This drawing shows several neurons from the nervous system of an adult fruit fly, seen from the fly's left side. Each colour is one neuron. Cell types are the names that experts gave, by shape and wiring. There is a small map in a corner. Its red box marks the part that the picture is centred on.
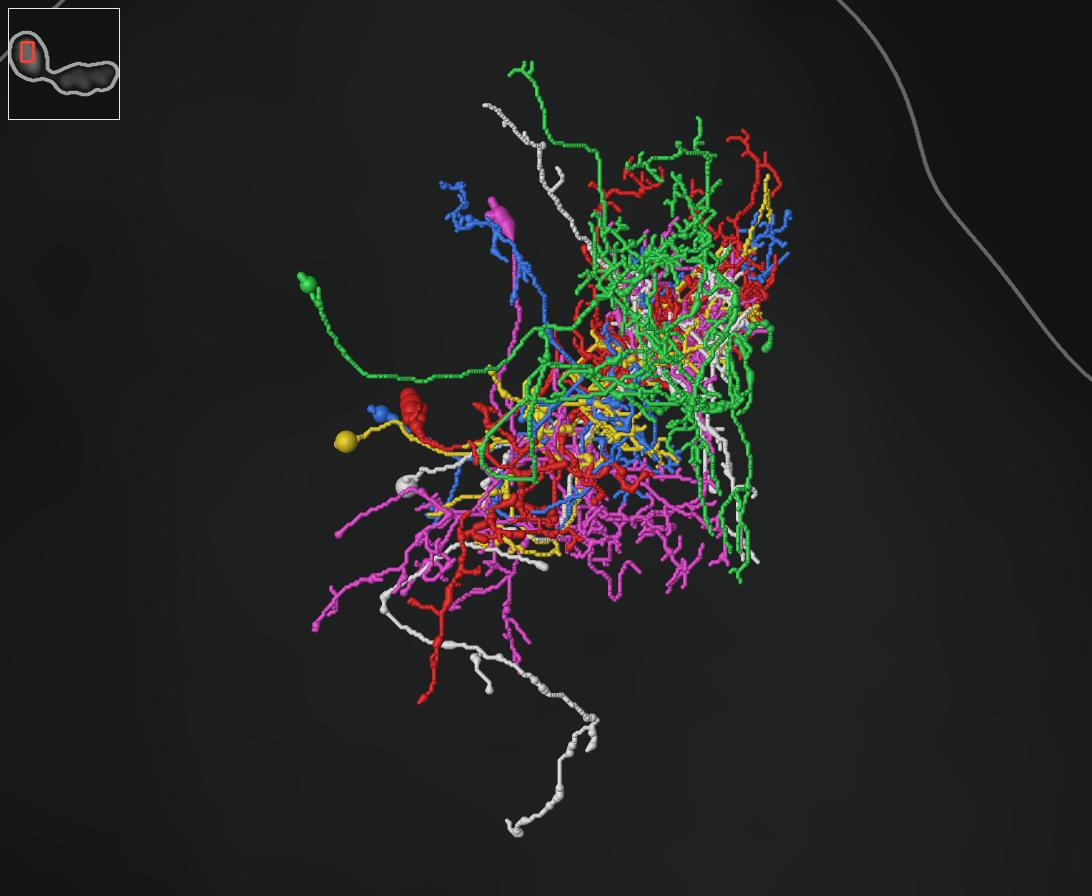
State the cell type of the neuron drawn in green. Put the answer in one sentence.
The cell type is LHAV2g6.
